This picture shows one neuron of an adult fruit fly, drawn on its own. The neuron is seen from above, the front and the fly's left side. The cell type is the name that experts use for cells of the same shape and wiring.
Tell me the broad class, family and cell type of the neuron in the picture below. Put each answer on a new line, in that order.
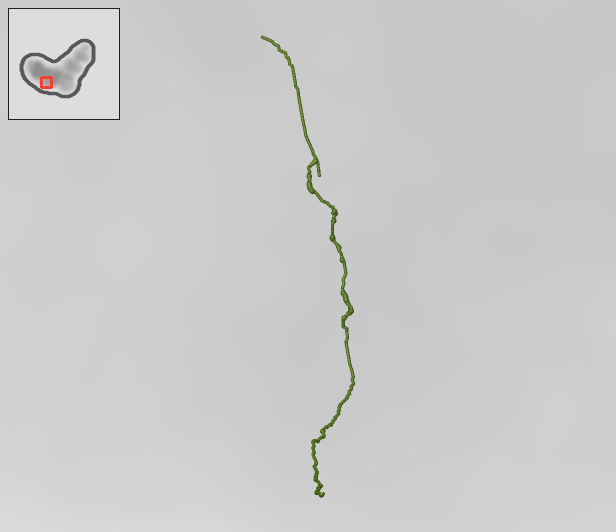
sensory neuron entering the brain
class olfactory
ORN_VM6l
